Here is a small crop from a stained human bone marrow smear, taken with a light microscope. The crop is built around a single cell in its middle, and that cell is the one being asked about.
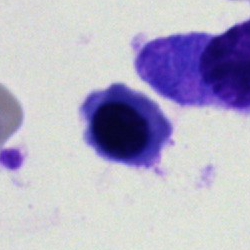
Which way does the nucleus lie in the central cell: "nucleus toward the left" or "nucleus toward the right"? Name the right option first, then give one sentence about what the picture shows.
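Nucleus toward the left. The cytoplasmic rim is wider on the right side of the nucleus than on the left.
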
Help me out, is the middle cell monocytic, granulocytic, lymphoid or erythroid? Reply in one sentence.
That the central cell belongs to the erythroid lineage is the finding here.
